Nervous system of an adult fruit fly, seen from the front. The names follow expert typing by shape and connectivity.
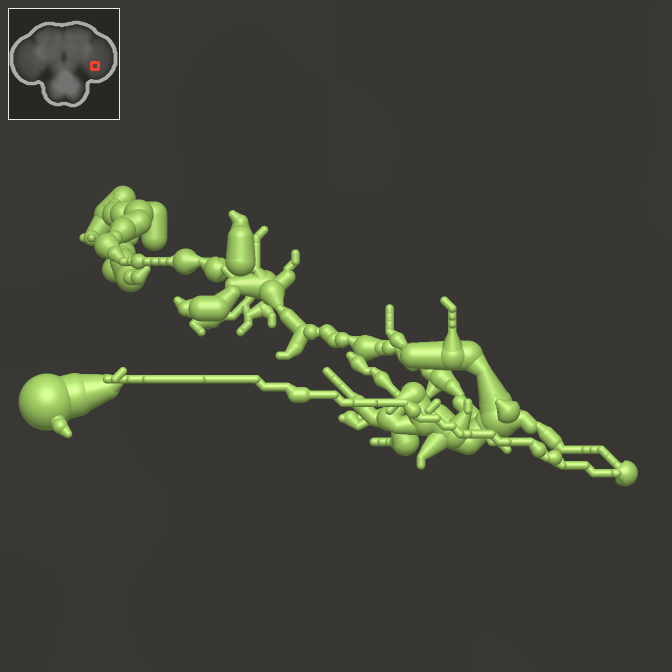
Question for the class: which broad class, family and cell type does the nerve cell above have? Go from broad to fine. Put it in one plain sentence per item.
An optic-lobe intrinsic neuron of the Mi family, type Mi1.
